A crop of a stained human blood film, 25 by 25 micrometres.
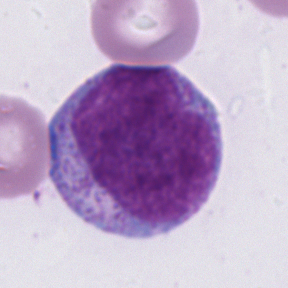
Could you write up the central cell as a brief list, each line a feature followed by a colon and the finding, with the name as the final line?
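Diameter: cell about 15 micrometres across
Ratio: nucleus fills about 70% of the cell's area
Chromatin: finely granular, evenly spread, no coarse dark clumps
Cytoplasm: a crescent, widest on the left and lower left side
Stain: cytoplasm blue
Pallor: a paler patch of cytoplasm beside the nucleus on its lower left side
Name: promyelocyte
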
